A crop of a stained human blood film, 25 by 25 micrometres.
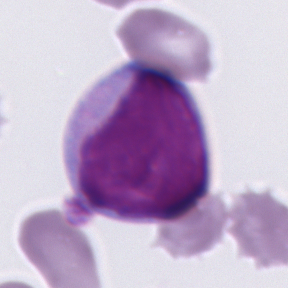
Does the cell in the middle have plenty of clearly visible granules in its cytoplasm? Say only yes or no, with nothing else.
No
